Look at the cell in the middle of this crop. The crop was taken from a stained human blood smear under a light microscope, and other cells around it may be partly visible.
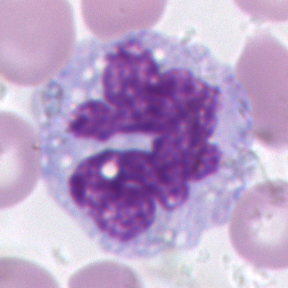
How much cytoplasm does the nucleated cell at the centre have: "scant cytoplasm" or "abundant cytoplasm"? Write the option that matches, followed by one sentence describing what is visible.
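Abundant cytoplasm. The cytoplasm forms a broad pale grey-blue rim all around the nucleus.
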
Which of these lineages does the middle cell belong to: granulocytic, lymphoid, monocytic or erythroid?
monocytic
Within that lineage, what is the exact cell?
monocyte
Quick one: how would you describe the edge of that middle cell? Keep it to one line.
The cell outline lacks smoothness, being ragged or extended into projections.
